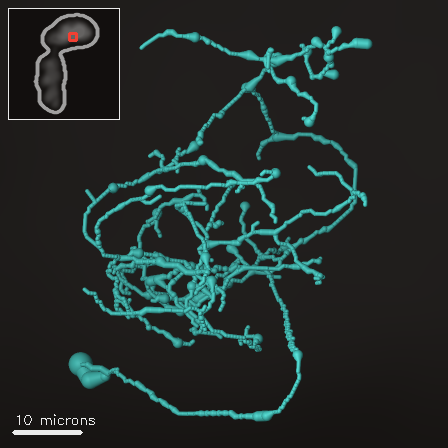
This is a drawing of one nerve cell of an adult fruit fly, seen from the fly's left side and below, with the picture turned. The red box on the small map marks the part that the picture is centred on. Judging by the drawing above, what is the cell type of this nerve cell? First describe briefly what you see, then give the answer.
Its cell body lies at the lower left of the picture. By the scale bar it is about 60 microns tall in this view. Dozens of branch ends can be seen. It is a central-brain intrinsic neuron. It is of cell type LHPV4k1.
